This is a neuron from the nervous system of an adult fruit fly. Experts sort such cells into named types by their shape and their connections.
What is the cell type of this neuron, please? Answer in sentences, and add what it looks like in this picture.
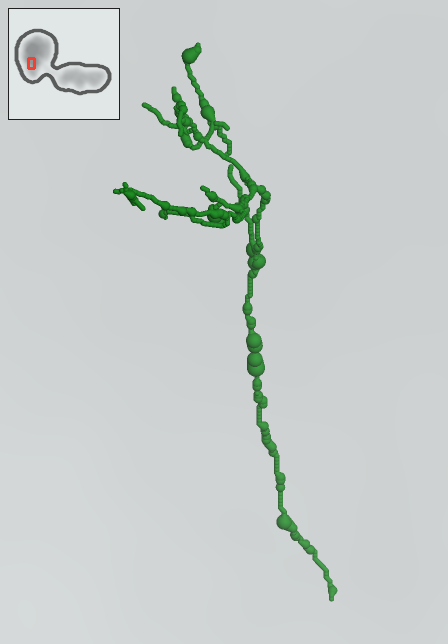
The cell type is LB1d. This is a sensory neuron entering the brain. No cell body is drawn. As drawn here it is more than twice as tall as it is wide.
